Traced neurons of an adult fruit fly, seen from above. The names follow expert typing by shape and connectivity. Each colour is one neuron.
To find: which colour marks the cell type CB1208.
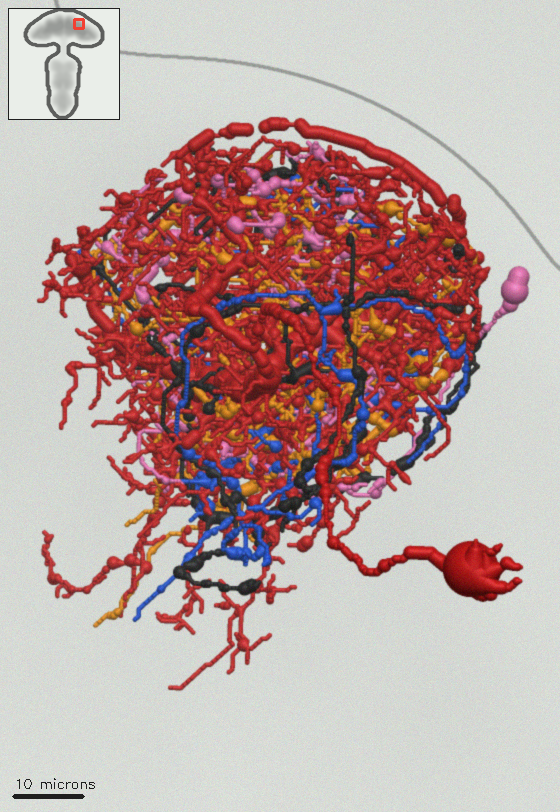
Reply: blue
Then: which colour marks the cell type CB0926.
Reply: black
